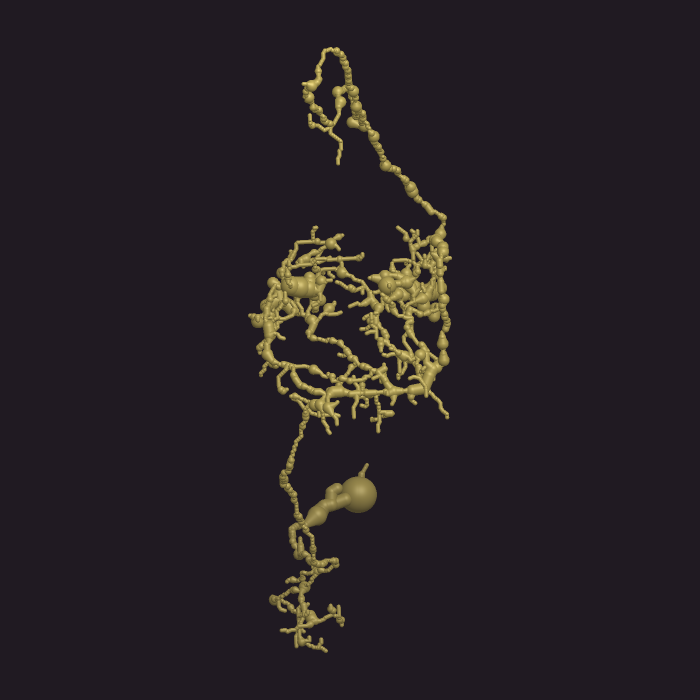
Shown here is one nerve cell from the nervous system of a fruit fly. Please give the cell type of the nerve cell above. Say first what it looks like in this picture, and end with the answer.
Its cell body lies at the bottom of the picture. Dozens of branch ends can be seen. It is a central-brain intrinsic neuron. It is of cell type PFGs.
